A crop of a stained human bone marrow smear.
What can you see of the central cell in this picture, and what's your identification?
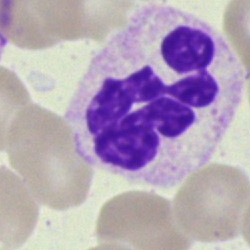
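Starting with the outline, it is roughly round and smooth. Next, the chromatin is dense, clumped and dark purple. Last, no nucleoli are visible in the nucleus. The cell is a segmented neutrophil.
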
